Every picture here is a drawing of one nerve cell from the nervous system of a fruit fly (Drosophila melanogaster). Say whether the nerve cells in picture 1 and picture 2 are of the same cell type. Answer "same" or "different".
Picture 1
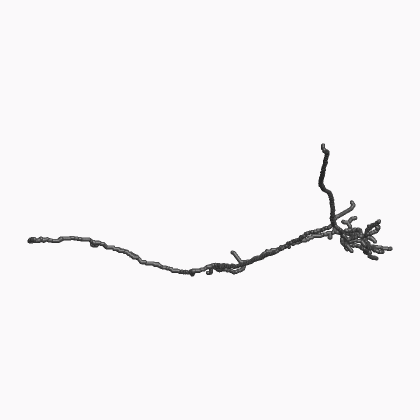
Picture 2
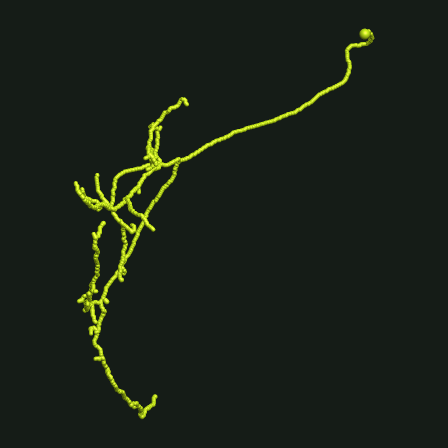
same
